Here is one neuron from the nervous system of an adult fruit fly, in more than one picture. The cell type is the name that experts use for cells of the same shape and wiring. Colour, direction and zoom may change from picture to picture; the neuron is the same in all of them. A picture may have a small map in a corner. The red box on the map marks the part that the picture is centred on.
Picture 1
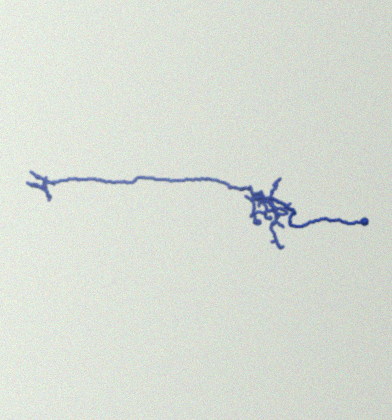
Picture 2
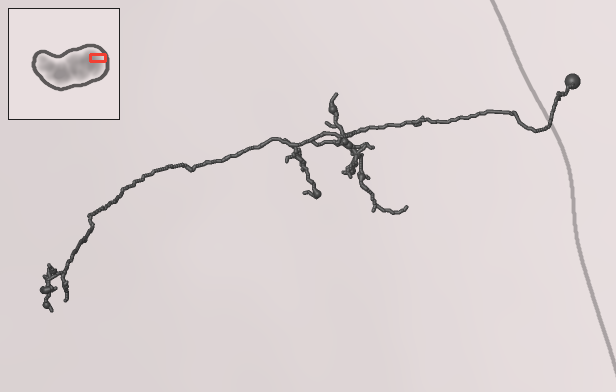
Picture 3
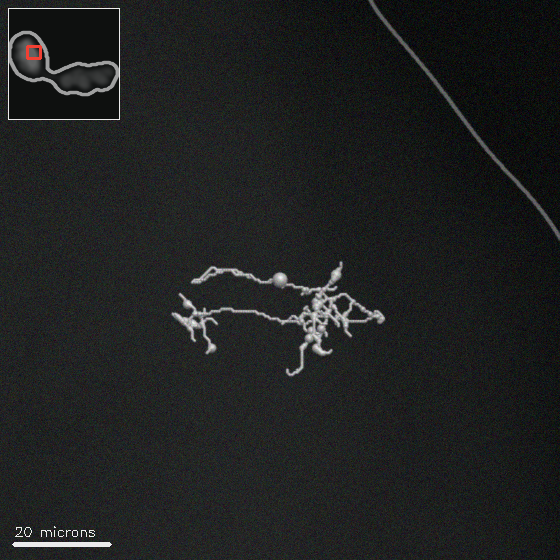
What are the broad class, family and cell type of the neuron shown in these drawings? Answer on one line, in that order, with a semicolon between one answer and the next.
optic-lobe intrinsic neuron; Tm; Tm29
